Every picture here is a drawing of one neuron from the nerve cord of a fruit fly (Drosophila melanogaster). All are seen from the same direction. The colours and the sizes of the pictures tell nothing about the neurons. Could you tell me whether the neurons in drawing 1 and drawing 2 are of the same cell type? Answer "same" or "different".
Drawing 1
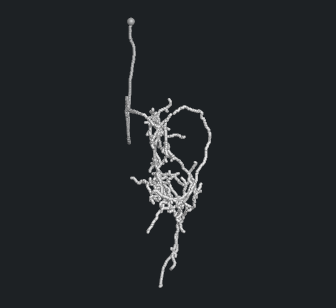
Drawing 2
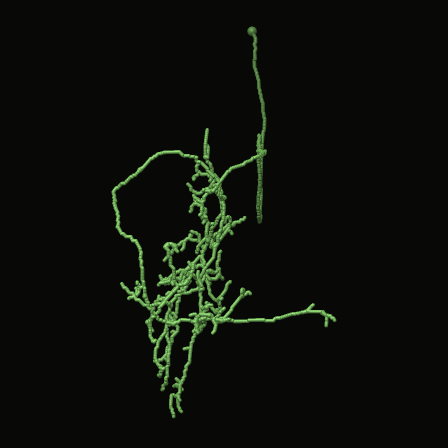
same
